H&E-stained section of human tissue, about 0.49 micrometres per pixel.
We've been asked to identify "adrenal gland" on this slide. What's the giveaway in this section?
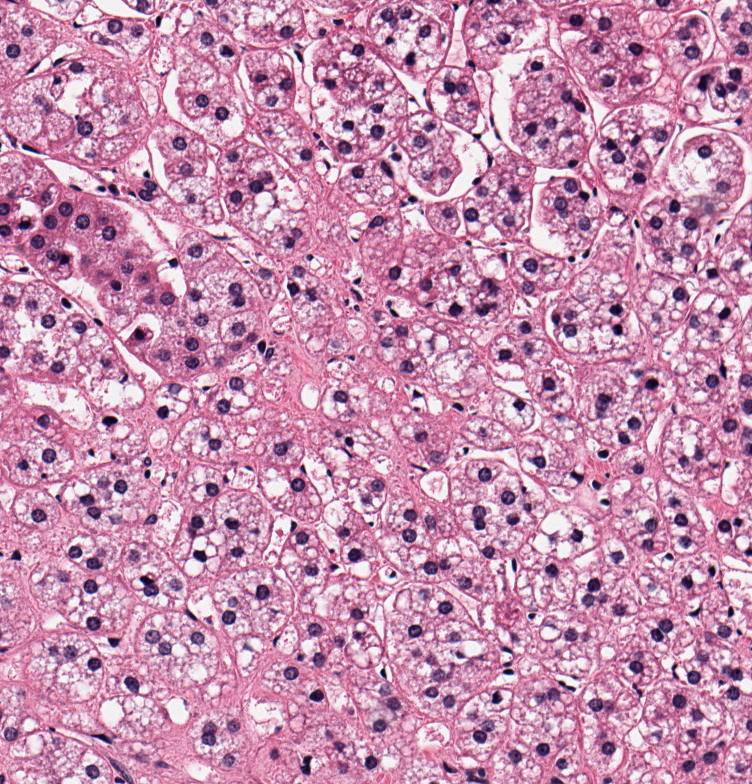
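This section is adrenal gland; the features follow one by one. First, across the whole field the cells are arranged in rounded nests and short cords, divided by thin, delicate septa. Second, most cells have pale cytoplasm that is finely vacuolated and foamy.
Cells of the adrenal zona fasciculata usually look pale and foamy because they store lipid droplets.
Third, the nuclei vary little in size from one cell to the next. Fourth, at the upper left a small group of cells has pinker, denser cytoplasm with few vacuoles.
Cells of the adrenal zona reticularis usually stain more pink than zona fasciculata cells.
That small group is therefore in keeping with reticularis cells, while the foamy majority goes with the fasciculata.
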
